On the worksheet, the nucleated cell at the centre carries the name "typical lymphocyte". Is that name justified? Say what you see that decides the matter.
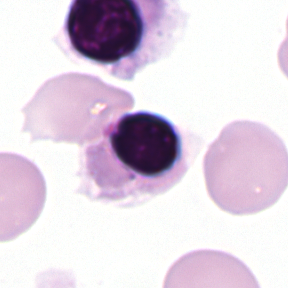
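Typical lymphocyte is not the right name here; this cell is a normoblast. The deciding feature is the cytoplasm, which is pale pinkish-lilac rather than blue.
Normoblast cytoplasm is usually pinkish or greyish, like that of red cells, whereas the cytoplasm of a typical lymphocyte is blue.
The chromatin is dense and stains a deep dark purple.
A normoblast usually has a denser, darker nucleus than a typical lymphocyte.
The cytoplasm forms a broad area on the lower left side of the nucleus.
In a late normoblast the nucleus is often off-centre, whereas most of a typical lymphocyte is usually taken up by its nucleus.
No nucleoli are visible. The outer edge of the cytoplasm is irregular and ragged, and a red cell with an irregular outline touches the cell at its upper left.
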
